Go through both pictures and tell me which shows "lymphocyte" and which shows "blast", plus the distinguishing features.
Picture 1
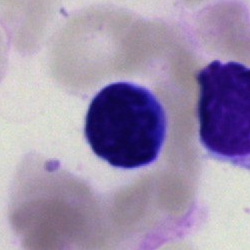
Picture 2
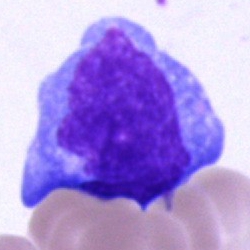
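It is picture 2 that holds the blast, while picture 1 holds the lymphocyte. The clearest difference lies in the chromatin: in the lymphocyte it is very dark blue-purple and dense throughout the nucleus, whereas in the blast it is finely granular, with no coarse dark clumps.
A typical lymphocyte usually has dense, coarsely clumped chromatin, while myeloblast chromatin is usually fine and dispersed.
Cytoplasm differs as well: almost none is visible around the lymphocyte's nucleus, but the blast has blue cytoplasm that turns a deeper blue toward the cell's outer edge.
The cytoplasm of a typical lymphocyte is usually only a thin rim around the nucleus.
The blast's nucleus is large and irregular, roughly triangular, and its outline is irregular and angular rather than round, with pale red cells pressing against its lower edge. The lymphocyte shows no nucleolus, no granules over or around the nucleus and no vacuoles.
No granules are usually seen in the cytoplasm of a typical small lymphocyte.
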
